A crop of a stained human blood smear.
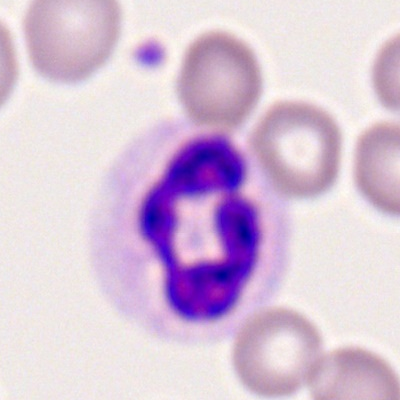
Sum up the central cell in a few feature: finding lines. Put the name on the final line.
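Outline: round, with a smooth edge
Nucleus: closed ring around a pale central area
Nuclear contour: bumpy and lobulated on the outside
Cytoplasm: no coarse, brightly coloured granules
Name: segmented neutrophil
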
